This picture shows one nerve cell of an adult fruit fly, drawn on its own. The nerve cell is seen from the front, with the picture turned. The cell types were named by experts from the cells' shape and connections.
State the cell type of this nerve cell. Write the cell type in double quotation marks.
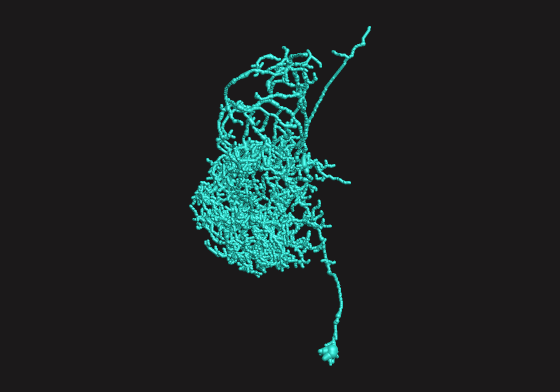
"LHAV3k1"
